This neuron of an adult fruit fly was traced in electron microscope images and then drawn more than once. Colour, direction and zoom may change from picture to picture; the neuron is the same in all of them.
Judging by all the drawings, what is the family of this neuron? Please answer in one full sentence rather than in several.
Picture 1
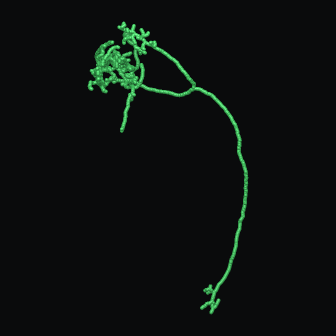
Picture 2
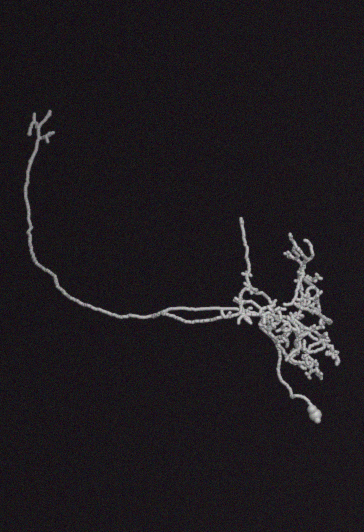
Family membership for the neuron is hemilineage ALl1_ventral.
